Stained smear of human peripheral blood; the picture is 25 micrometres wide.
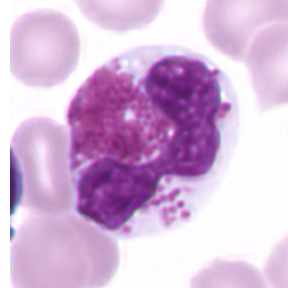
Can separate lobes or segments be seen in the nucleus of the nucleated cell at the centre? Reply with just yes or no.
Yes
